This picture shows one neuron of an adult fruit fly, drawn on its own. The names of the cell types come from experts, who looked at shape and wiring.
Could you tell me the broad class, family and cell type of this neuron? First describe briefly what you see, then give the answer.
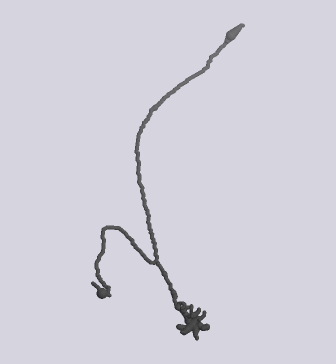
As drawn here it is taller than it is wide. Its broad class is central-brain intrinsic neuron. Its family is hemilineage AOTUv3_dorsal. It is of cell type TuBu08.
